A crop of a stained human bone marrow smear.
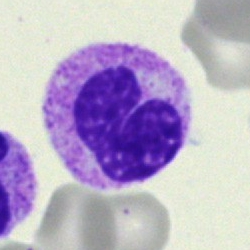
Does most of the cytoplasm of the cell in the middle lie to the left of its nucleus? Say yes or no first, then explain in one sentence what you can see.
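Yes. The nucleus sits off-centre, toward the lower right of the cell.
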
